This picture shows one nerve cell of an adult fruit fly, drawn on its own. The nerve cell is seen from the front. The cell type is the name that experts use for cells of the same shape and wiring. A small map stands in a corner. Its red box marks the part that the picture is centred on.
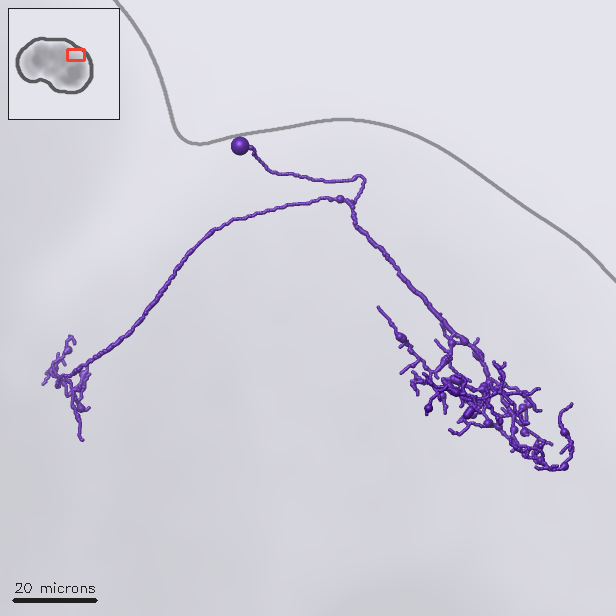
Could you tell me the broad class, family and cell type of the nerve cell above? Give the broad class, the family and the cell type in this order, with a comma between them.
optic-lobe intrinsic neuron, MeLo, MeLo3b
